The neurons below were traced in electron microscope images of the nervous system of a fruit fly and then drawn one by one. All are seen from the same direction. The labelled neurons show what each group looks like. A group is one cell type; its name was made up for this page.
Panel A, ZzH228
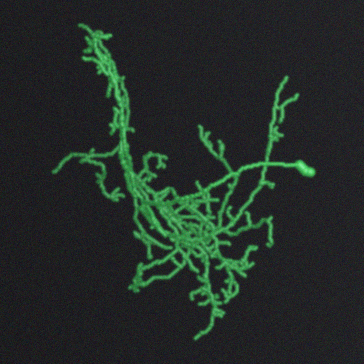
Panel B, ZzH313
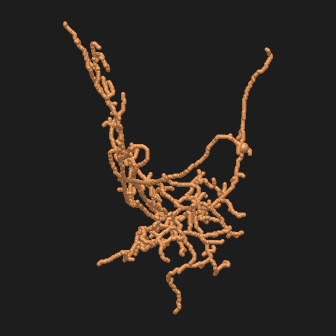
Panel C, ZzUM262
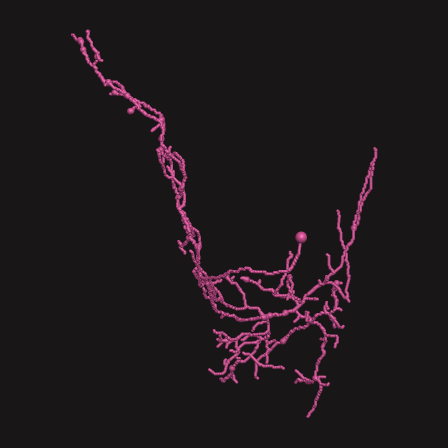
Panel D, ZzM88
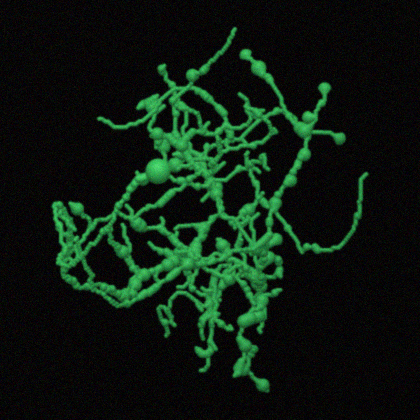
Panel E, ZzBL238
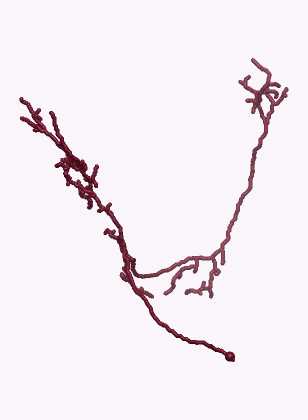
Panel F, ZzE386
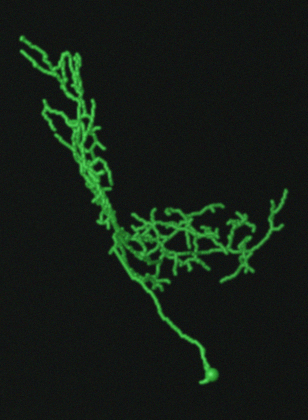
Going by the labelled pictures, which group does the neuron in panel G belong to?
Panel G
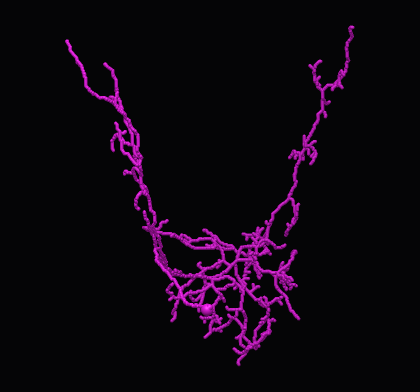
ZzUM262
